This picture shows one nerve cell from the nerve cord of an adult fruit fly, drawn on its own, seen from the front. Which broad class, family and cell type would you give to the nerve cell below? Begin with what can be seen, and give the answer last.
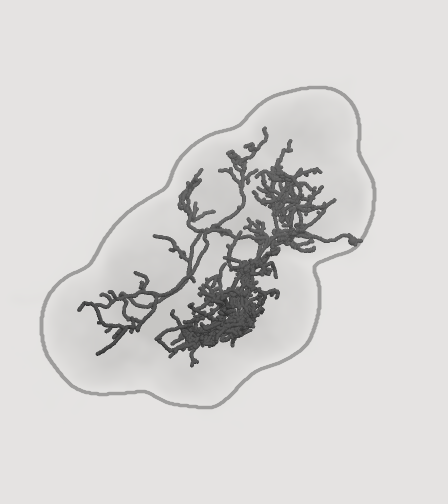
Dozens of branch ends can be seen. As drawn here it is about as wide as it is tall. This is an ascending neuron. The family is hemilineage 08B. The cell type is AN08B005.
